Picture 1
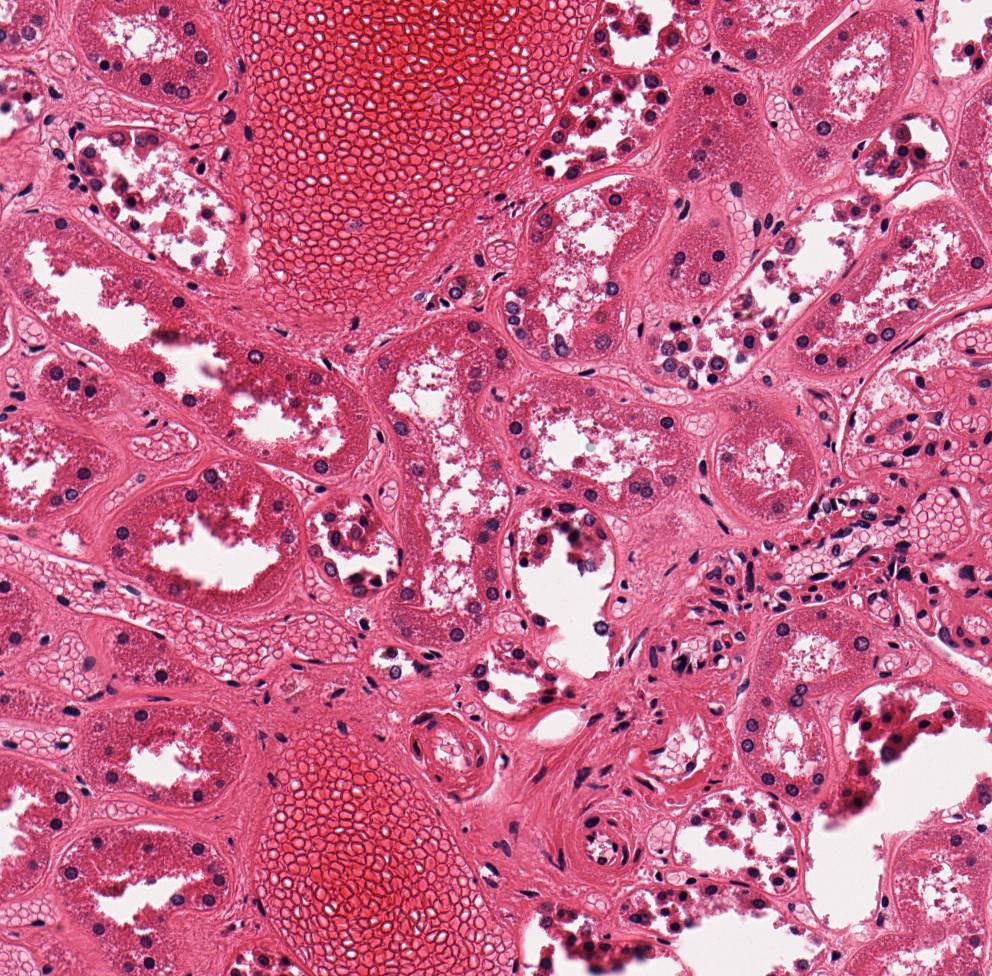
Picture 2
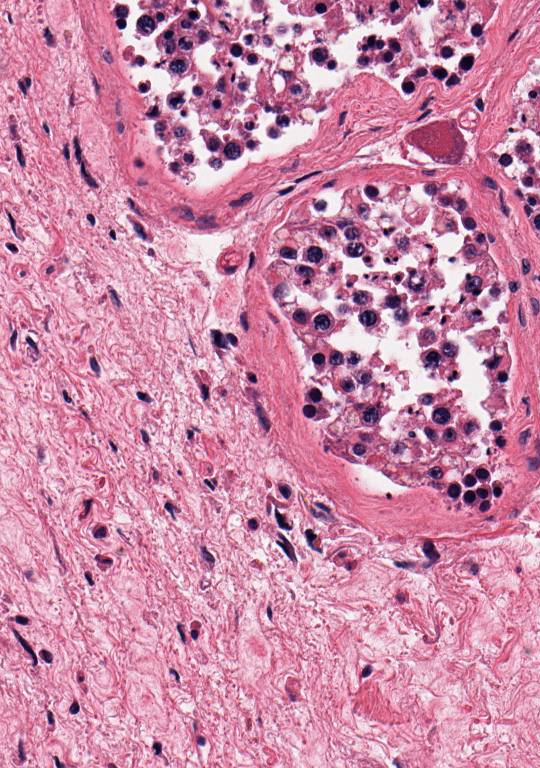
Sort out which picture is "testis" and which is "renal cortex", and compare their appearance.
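So: renal cortex in picture 1, testis in picture 2. Picture 1 is mostly closely packed tubules, many lined by cuboidal cells with granular pink cytoplasm and single round dark nuclei, their lumens often holding detached cells and pale granular debris. Picture 2 has two rounded, cell-filled tubular units at upper right, with fibrous stroma to the left and below. Each has a thick pink layered collagenous wall with flattened, elongated nuclei; inside, the cells are loose and discohesive, many with round, dark, dense nuclei, clear spaces between them.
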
